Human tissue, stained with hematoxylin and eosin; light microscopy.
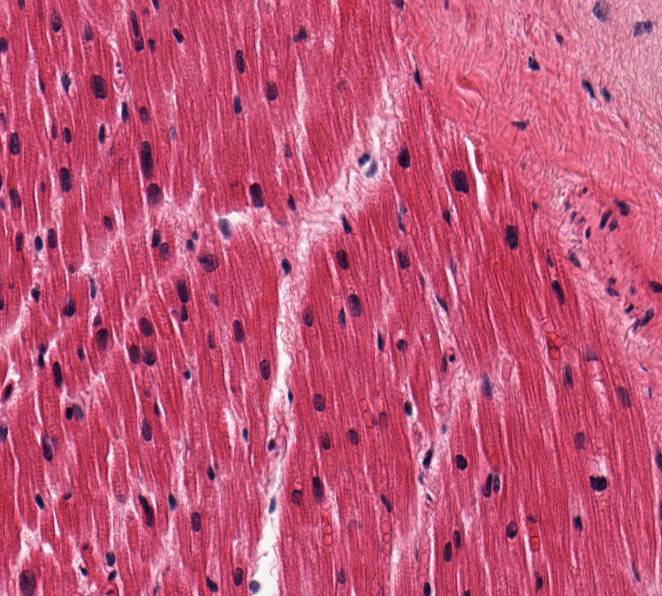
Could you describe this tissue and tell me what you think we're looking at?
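Branching muscle fibres join neighbouring fibres, each with oval nuclei placed centrally. The cytoplasm stains deep pink-red, with faint lengthwise streaking. Small capillaries holding red blood cells lie between the fibres, most visibly in the right half. It is atrial appendage of the heart.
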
